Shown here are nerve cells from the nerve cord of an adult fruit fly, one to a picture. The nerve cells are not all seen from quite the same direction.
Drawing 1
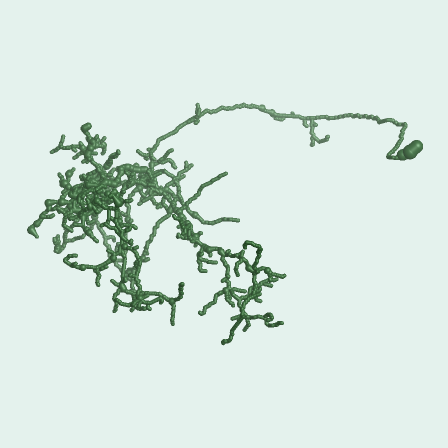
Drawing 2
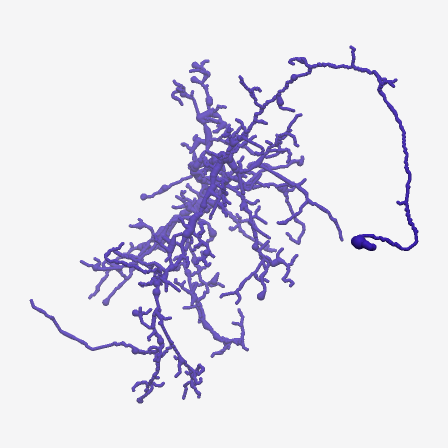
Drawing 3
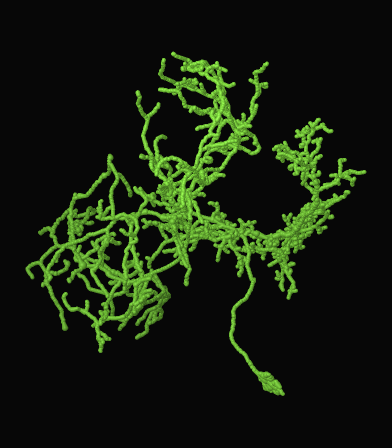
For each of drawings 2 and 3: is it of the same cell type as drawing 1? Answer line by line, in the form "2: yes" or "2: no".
2: yes
3: no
